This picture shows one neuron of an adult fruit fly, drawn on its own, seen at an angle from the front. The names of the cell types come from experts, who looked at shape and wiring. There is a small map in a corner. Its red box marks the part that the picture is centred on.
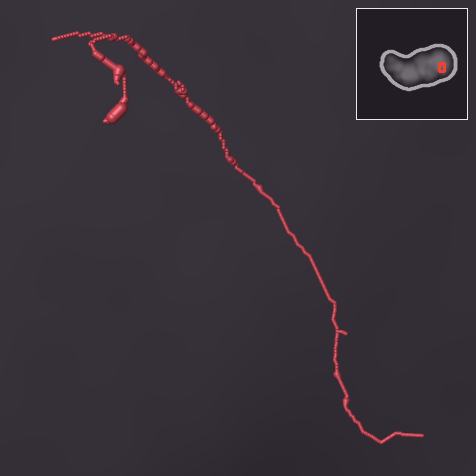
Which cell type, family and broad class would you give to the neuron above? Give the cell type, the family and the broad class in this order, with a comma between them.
ORN_DL4, class olfactory, sensory neuron entering the brain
